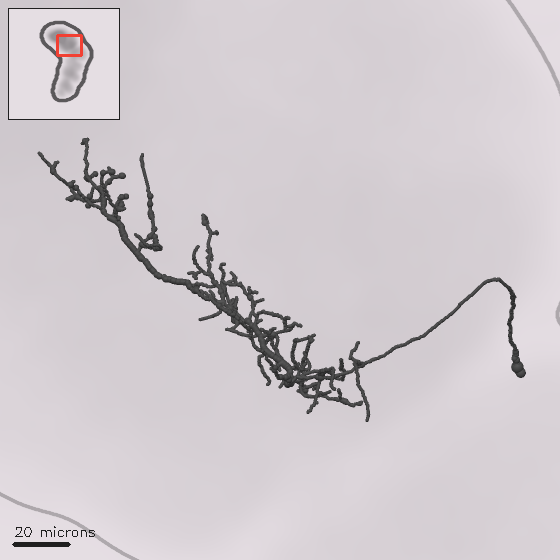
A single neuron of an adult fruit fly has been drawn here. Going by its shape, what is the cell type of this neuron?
PS354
